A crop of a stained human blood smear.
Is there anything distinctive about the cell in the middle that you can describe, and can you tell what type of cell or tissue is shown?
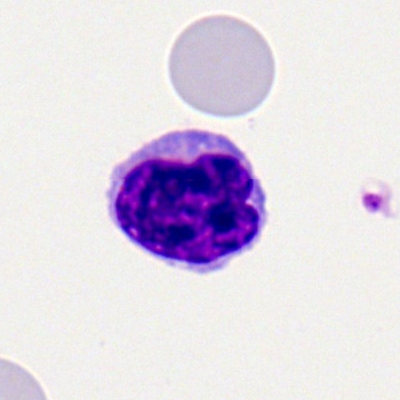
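Nucleus first: it fills most of the cell, and its outline is irregular, with shallow indentations. Cytoplasm next: a narrow, pale lavender-blue rim, widest at the top of the cell. This is a lymphocyte.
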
